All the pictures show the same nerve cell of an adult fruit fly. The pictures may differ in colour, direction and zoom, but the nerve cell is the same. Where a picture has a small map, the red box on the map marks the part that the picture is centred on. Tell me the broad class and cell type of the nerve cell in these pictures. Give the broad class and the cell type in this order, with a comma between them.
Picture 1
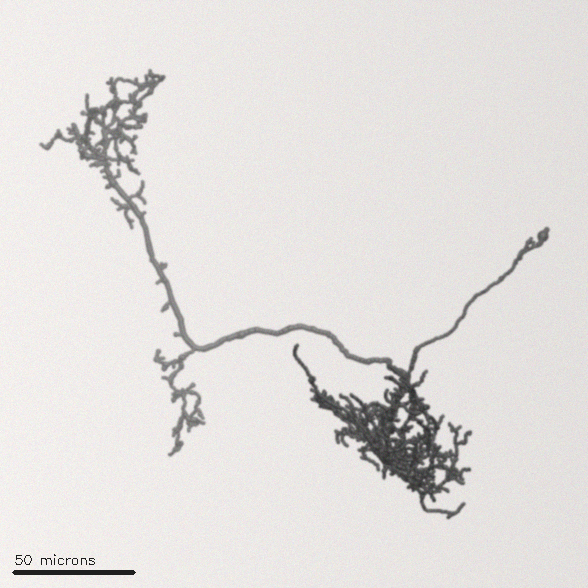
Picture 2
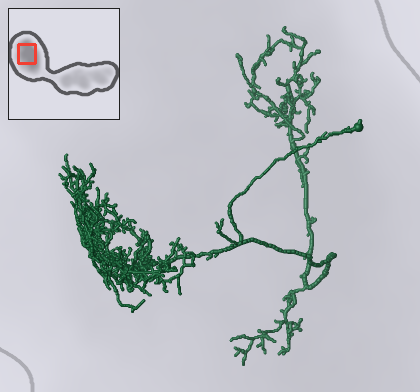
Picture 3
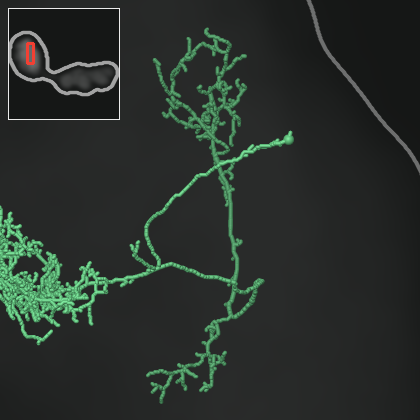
central-brain intrinsic neuron, LAL183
